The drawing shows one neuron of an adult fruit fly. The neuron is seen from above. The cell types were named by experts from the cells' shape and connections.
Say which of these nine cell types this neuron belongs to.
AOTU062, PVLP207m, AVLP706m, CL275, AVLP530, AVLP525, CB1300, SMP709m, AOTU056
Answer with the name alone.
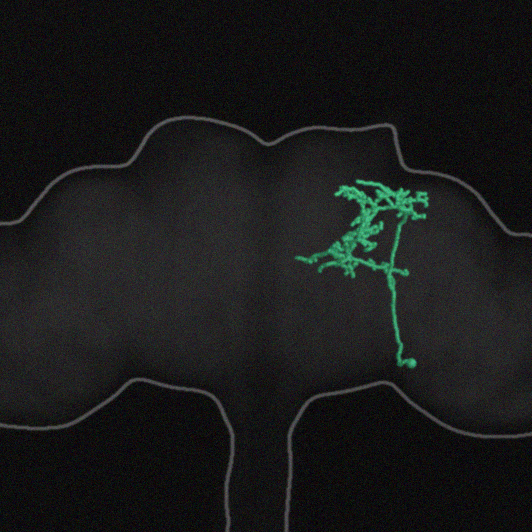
AOTU062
